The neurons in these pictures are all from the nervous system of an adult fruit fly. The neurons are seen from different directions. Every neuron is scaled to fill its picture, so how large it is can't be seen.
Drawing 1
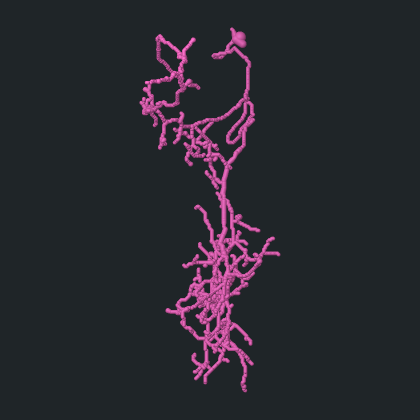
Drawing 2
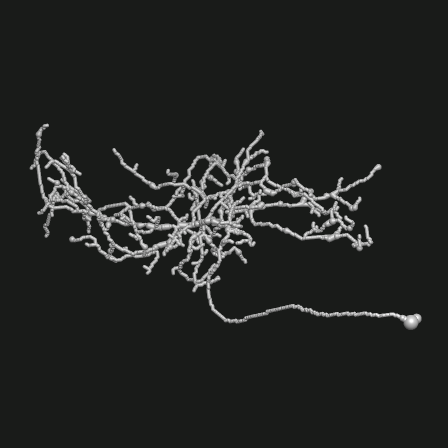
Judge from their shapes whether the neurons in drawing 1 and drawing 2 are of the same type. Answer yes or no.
no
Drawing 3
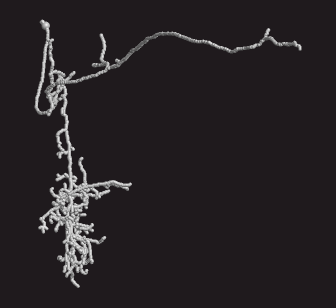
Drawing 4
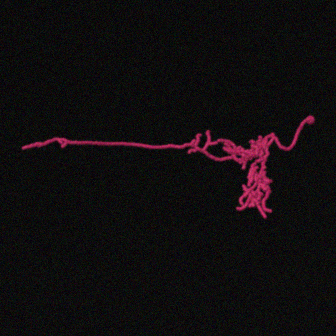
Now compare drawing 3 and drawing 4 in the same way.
yes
